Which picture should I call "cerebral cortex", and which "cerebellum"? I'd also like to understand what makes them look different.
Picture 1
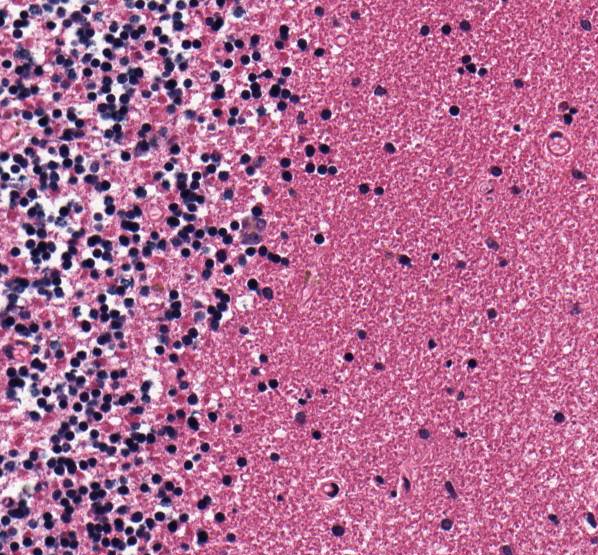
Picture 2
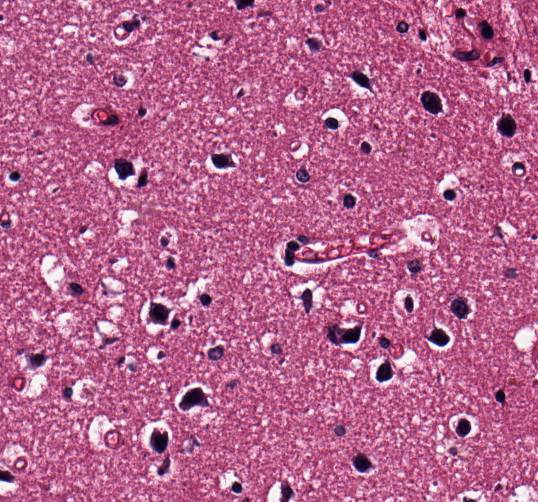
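The first picture shows the cerebellum and the second the cerebral cortex. Picture 1 is split into a densely cellular left zone, crowded with small, round, dark nuclei showing little or no cytoplasm, and a sparsely cellular right zone of finely granular, evenly pink background with only scattered nuclei.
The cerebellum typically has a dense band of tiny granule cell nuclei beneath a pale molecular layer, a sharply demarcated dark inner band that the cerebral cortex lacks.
In picture 2, by contrast, cells lie singly and fairly evenly across the whole field, forming neither units nor layers. The background there is a finely granular, faintly vacuolated pink meshwork without collagen bundles, and many cells have dark, shrunken, angular nuclei staining almost black. No epithelium, glands or fat cells appear anywhere in that field.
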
